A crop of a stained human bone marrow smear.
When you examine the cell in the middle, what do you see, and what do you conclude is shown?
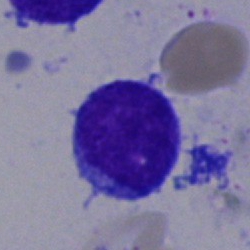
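Round outline, with a few small spiky projections from the surface. Nucleus nearly fills the cell; very little cytoplasm. No granules in the cytoplasm. Cell type: blast.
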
